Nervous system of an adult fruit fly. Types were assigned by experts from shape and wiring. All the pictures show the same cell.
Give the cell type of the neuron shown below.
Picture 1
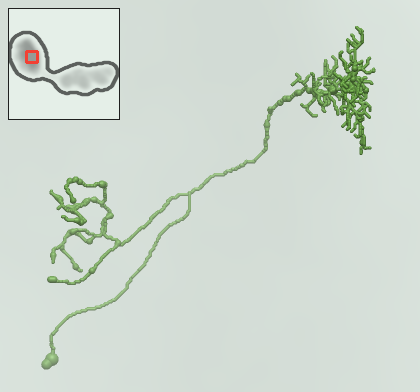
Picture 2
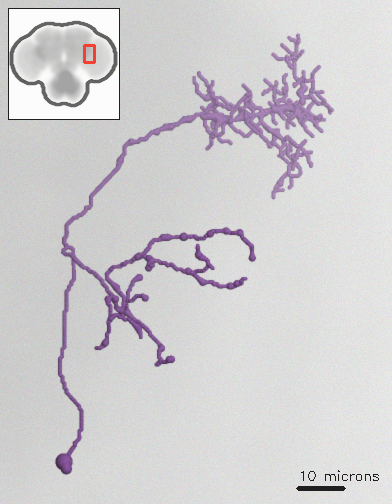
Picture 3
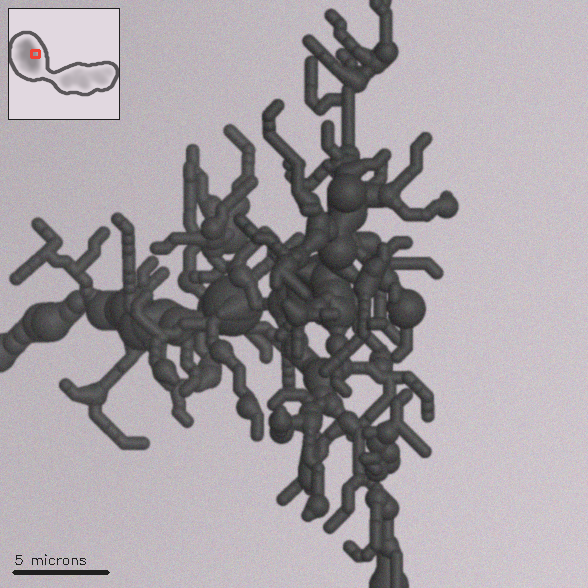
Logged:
LC17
